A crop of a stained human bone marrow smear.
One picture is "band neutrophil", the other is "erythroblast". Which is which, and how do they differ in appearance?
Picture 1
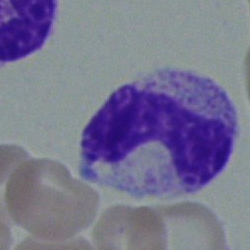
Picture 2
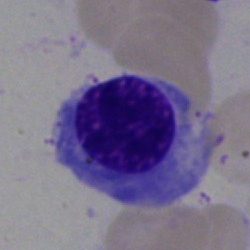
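Picture 1: band neutrophil. Picture 2: erythroblast. Outline: roughly round in picture 1; irregular with a ragged edge in picture 2. Nucleus, picture 1: thick curved band, horseshoe-shaped, open side facing down; no nucleoli visible.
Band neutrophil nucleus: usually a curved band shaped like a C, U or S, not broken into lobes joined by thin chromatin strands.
Chromatin, picture 2: dark purple, dense. Cytoplasm: pale lilac rather than deep blue in picture 1; medium blue in picture 2, wider below and to the right of the nucleus than above it, with no visible granules.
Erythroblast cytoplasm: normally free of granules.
Surroundings: red cells against the lower left edge of the cell in picture 1; small purple specks scattered just outside the cell edge in picture 2.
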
